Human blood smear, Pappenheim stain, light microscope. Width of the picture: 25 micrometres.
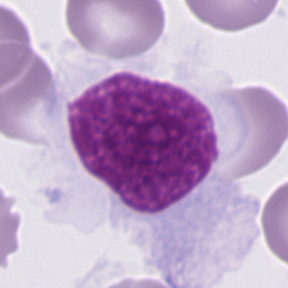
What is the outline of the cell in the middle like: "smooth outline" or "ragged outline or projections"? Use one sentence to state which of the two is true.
The outline of the cell is rough, not smooth.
